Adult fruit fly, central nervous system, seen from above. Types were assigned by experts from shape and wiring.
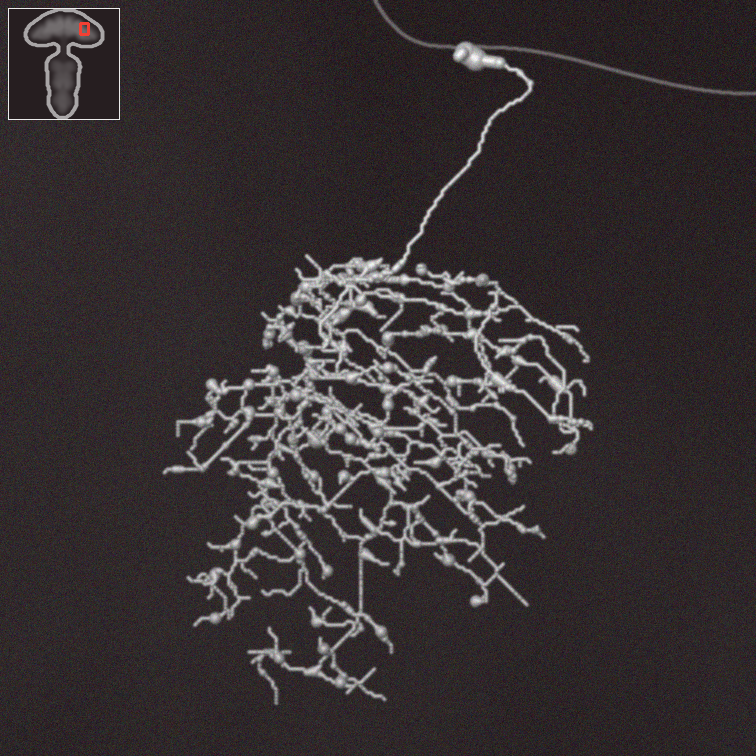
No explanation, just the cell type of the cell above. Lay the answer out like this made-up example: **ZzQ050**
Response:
**Cm19**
